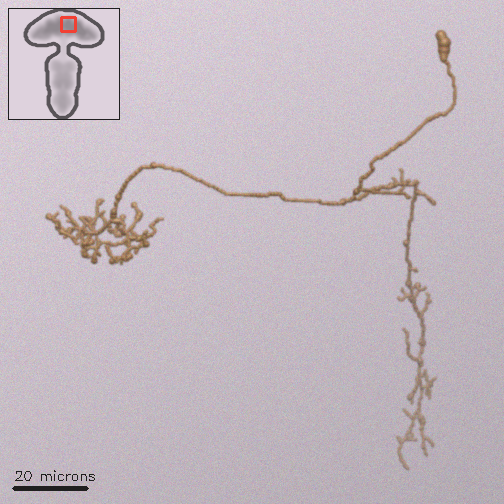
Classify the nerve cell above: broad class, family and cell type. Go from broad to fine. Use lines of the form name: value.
broad class: central-brain intrinsic neuron
family: hemilineage EBa1
cell type: ER1_b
